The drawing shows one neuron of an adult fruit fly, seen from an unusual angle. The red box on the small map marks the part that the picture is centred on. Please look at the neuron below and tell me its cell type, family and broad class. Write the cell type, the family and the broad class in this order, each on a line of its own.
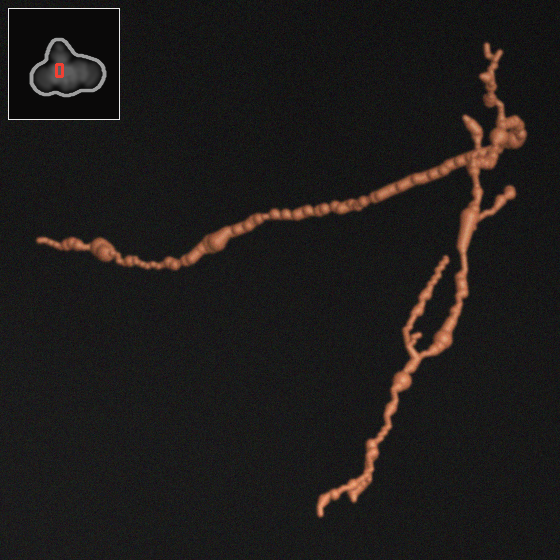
SNta19
class mechanosensory tactile
sensory neuron entering the nerve cord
